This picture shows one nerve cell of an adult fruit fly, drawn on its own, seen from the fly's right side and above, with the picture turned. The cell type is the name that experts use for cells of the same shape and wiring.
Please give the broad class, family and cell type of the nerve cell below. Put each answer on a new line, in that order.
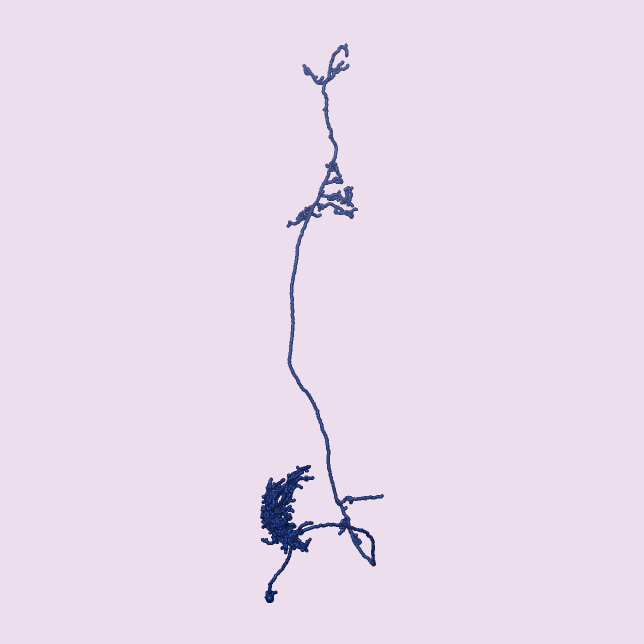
descending neuron
hemilineage MD3
DNge101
